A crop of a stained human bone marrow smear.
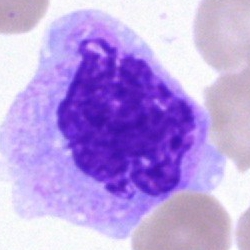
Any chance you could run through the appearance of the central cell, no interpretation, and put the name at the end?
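Notice first that the outline is irregular and angular, not round. The nucleus is irregular too, with folds and indentations along its edge. It lies toward the right of the cell, leaving the widest band of cytoplasm on the left. That cytoplasm is abundant and pale lilac-blue. What you're looking at is a monocyte.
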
